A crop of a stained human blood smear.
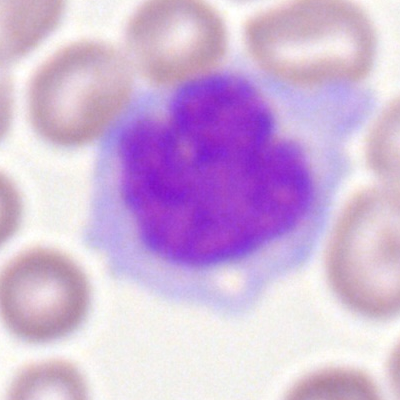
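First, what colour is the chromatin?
Deep purple.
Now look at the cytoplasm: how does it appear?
Pale lavender-blue, with no coarse granules visible.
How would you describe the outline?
Irregular and angular rather than round.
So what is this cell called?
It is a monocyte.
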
